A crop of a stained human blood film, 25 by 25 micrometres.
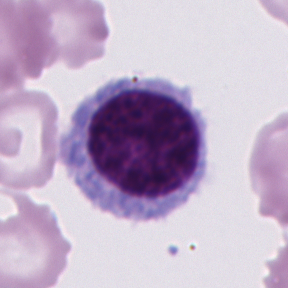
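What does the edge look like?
Ragged, I'd say, with many fine short projections all the way round.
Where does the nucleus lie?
Off-centre, toward the upper right; it is round, about 10 micrometres across in a cell about 13 micrometres across, and fills about 60% of the cell's area.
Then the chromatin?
Dark purple and coarsely clumped, with paler strands between the clumps.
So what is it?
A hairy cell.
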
